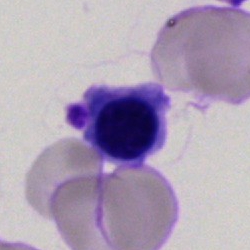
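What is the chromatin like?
Very dense, almost uniformly dark purple.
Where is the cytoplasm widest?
Above the nucleus; lilac-blue, much paler than the nucleus.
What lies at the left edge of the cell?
A small round dark-purple body.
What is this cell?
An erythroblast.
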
